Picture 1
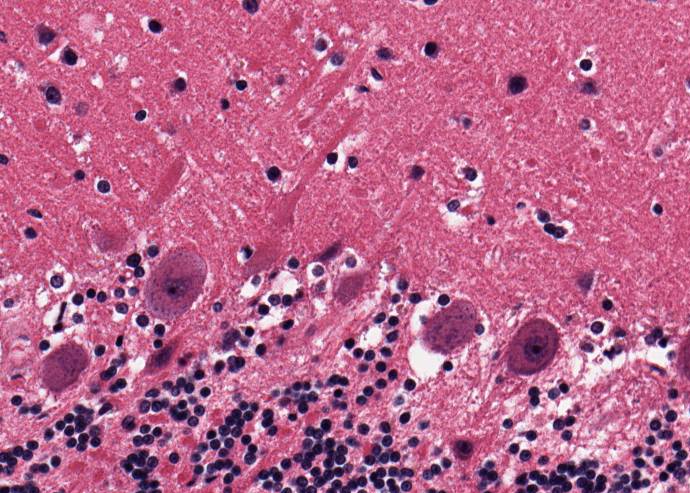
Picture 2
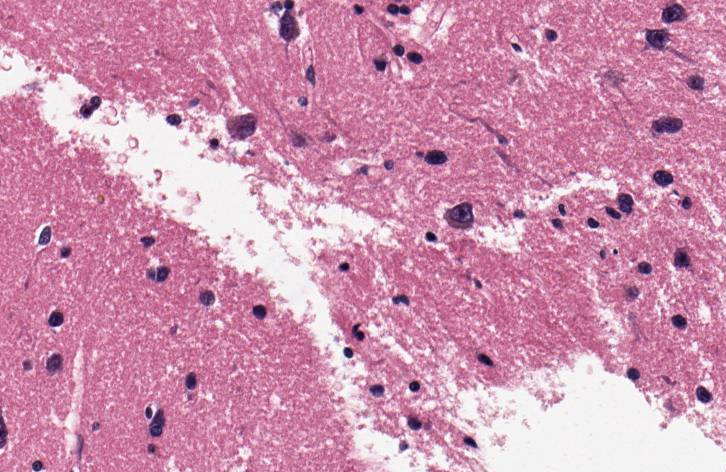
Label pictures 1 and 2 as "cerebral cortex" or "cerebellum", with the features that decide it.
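The cerebellum appears in picture 1, the cerebral cortex in picture 2. Picture 1 is layered: a pale pink, finely fibrillar layer fills the upper part, and a dense band of small dark nuclei runs along the bottom. The lower band is tightly packed small round dark granule cell nuclei with very little visible cytoplasm. Large Purkinje cells lie in a single row along the boundary between the two.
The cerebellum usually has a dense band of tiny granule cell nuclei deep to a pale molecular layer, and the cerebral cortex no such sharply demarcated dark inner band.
Picture 2 is a pink, finely granular and fibrillary matrix with nuclei scattered singly through it, most small, round and dark with little visible cytoplasm. A few larger neurons with purple cytoplasm and tapering processes are best seen in the upper and central field.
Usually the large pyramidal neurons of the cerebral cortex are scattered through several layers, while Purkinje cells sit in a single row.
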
